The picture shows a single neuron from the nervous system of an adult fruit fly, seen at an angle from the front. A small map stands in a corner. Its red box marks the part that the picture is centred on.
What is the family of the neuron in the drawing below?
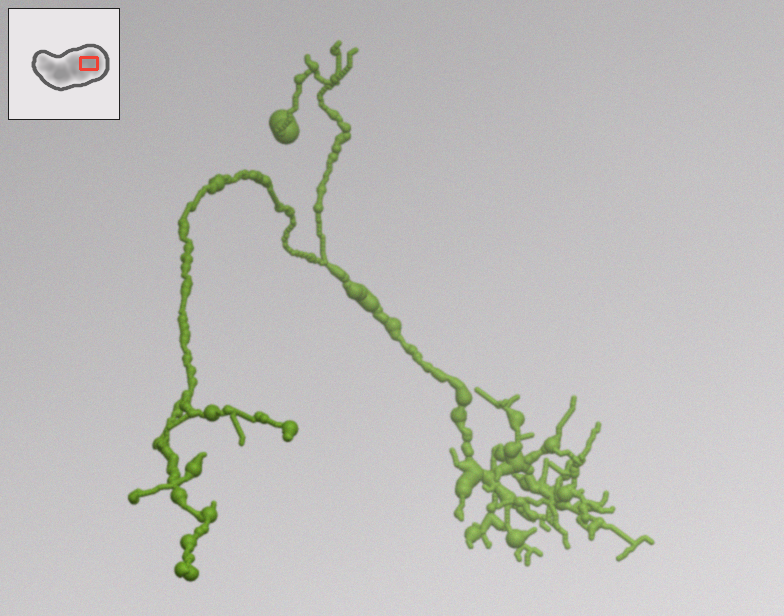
LPC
